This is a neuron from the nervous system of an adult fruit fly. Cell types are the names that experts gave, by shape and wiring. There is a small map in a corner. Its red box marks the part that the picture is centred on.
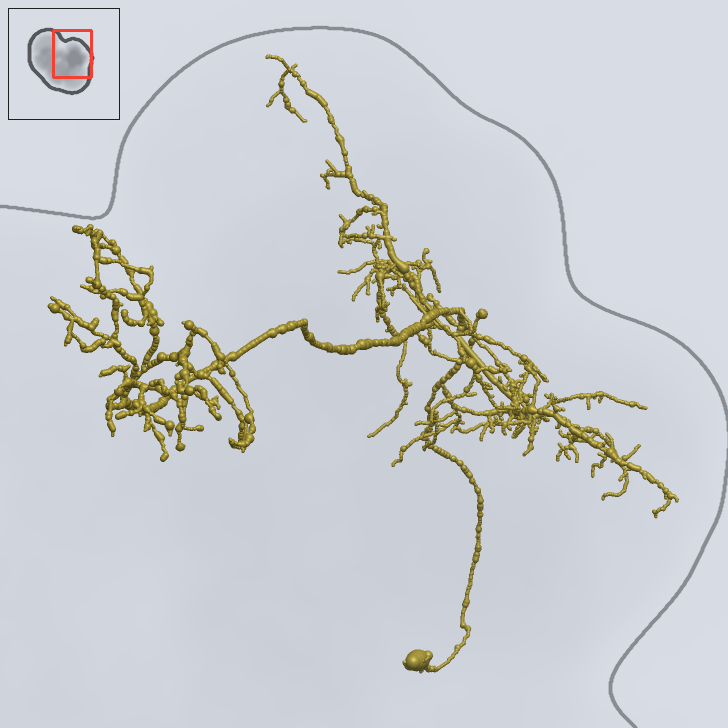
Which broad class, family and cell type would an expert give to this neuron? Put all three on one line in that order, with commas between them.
ascending neuron, hemilineage 17A, AN17A008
